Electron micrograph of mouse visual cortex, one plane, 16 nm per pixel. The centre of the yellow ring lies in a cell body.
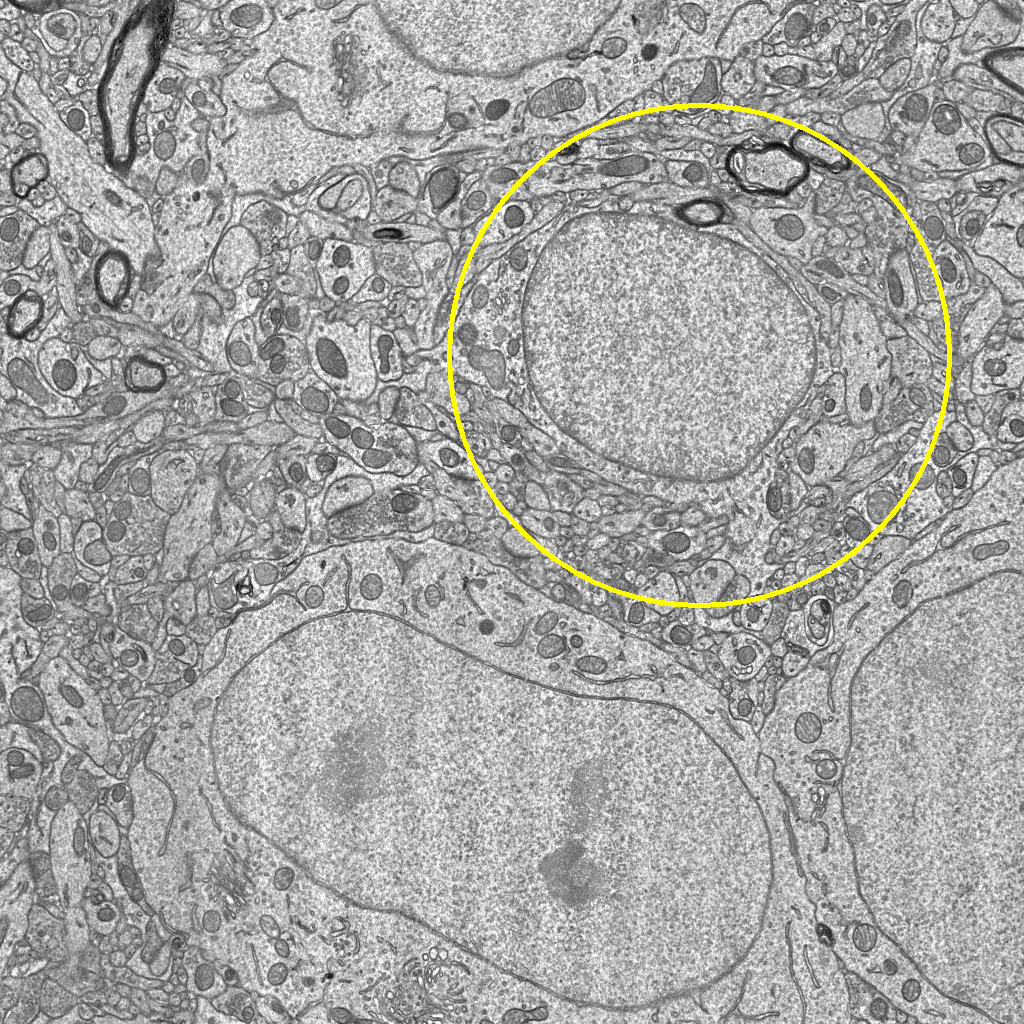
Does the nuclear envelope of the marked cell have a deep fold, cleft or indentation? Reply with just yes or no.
No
